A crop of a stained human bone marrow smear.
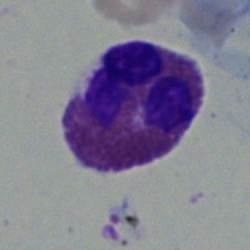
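Eosinophil, the central cell. Its outline looks rounded to oval, and smooth. The nuclear lobes stain dark purple, the chromatin dense. Reddish-purple granules fill the cytoplasm, and most of that granular cytoplasm sits in the lower half, below the lobes.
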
